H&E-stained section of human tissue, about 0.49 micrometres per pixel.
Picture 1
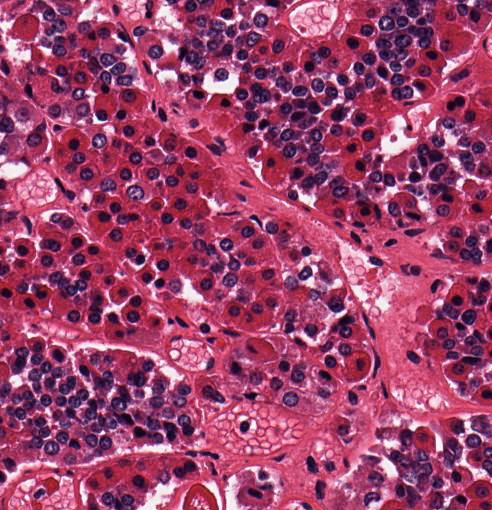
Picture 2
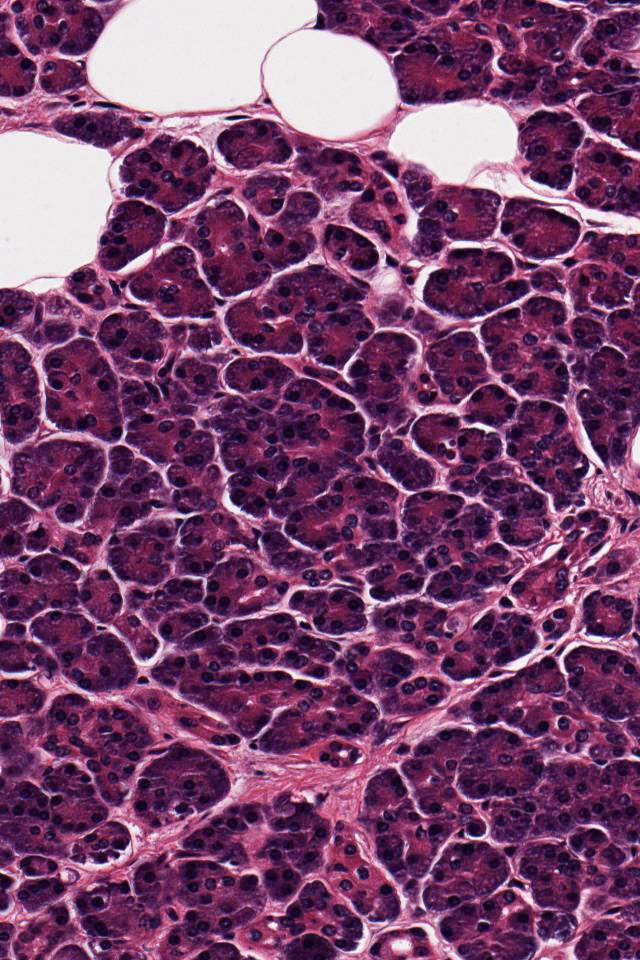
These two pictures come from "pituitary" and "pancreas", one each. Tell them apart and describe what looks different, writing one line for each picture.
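Picture 1 shows tissue from the pituitary. No gland lumens, tubules or fat cells are present in the field.
Picture 2 shows tissue from the pancreas. The field is filled with closely packed rounded acini grouped into lobules by thin pink connective tissue strands.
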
